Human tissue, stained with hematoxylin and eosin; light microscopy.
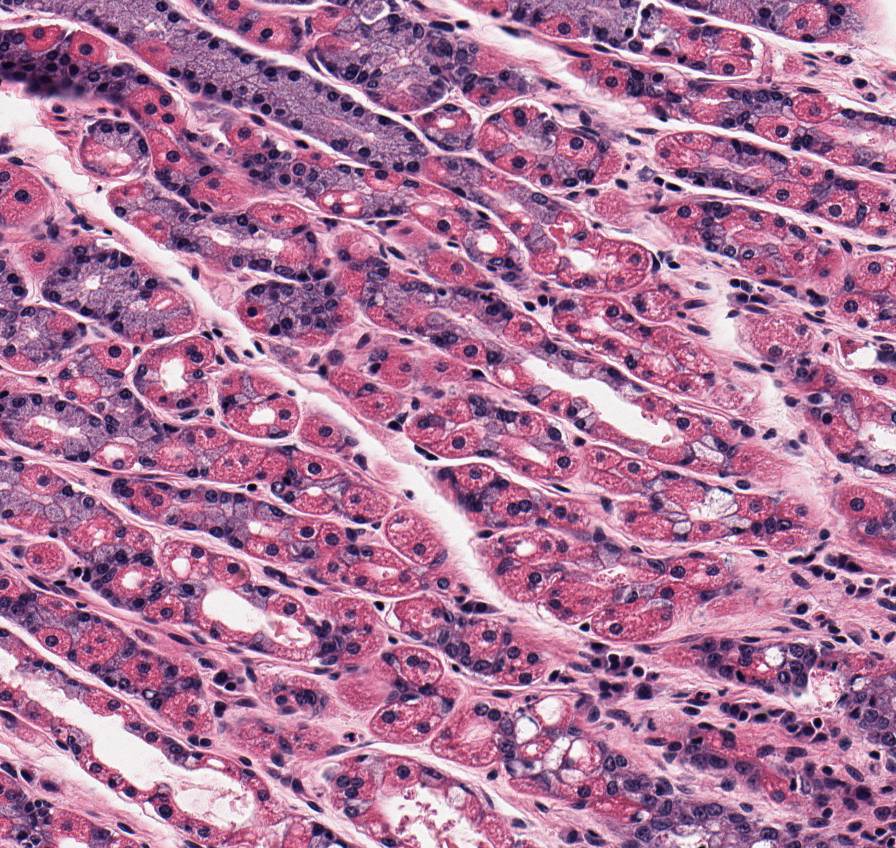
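Stomach, haematoxylin and eosin stained section. Closely packed tubular glands fill the field, running diagonally upper left to lower right. Chief cells with purple-grey granular cytoplasm in clusters, most plentiful toward upper left. Gland lumens narrow, seen as small white central spaces in cut glands. Stroma scant: thin strands with small dark nuclei.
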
